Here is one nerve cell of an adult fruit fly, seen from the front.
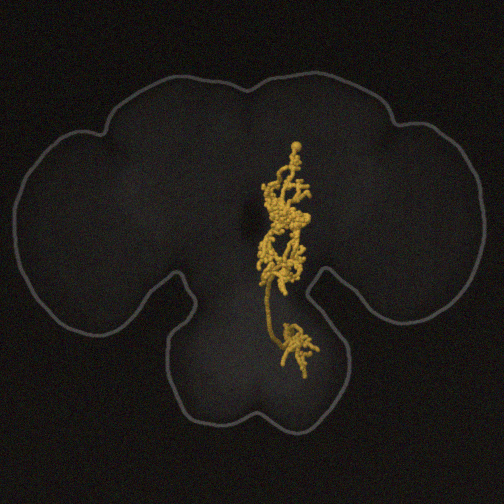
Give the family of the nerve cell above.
DNpe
